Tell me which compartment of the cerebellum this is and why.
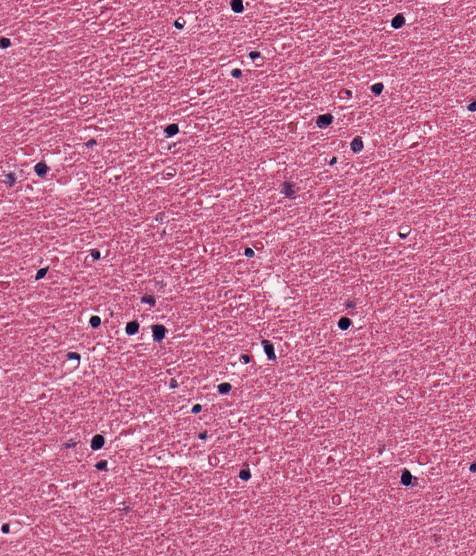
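The field shows white matter. A finely fibrillary pink matrix occupies all of it, without epithelium, glands or other organised units. Most nuclei are small, round and dark, and many lie within a clear halo instead of visible pink cytoplasm. A few, including one near the centre, are paler, purple and ill-defined.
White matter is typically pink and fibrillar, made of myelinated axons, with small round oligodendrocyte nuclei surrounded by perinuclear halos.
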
